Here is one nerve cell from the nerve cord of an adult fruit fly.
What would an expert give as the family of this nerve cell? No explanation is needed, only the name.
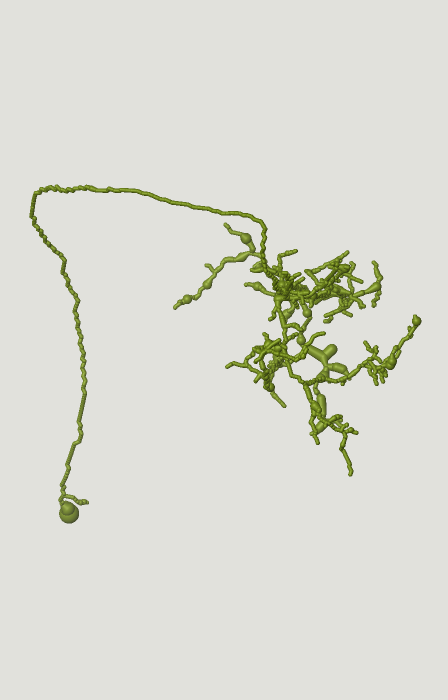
hemilineage 21A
